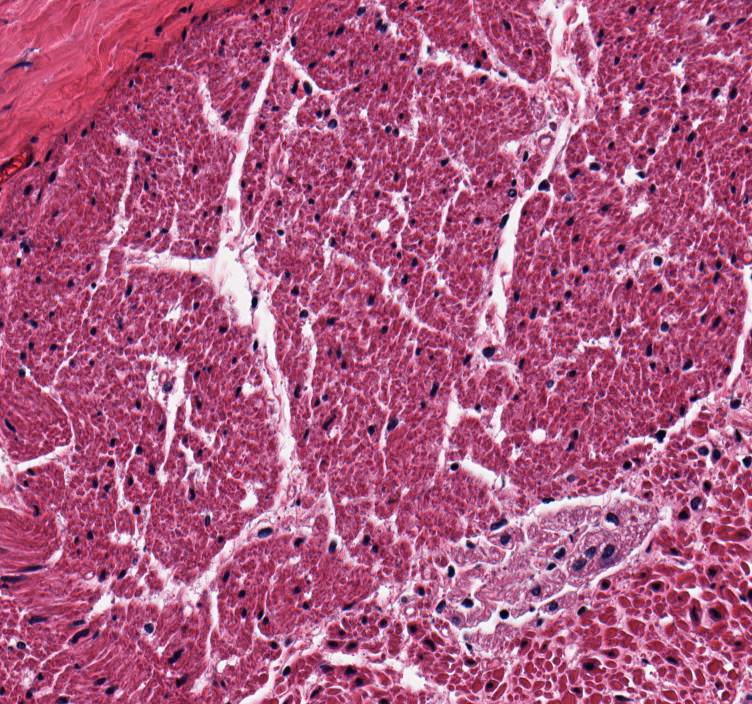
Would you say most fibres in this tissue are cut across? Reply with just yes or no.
Yes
